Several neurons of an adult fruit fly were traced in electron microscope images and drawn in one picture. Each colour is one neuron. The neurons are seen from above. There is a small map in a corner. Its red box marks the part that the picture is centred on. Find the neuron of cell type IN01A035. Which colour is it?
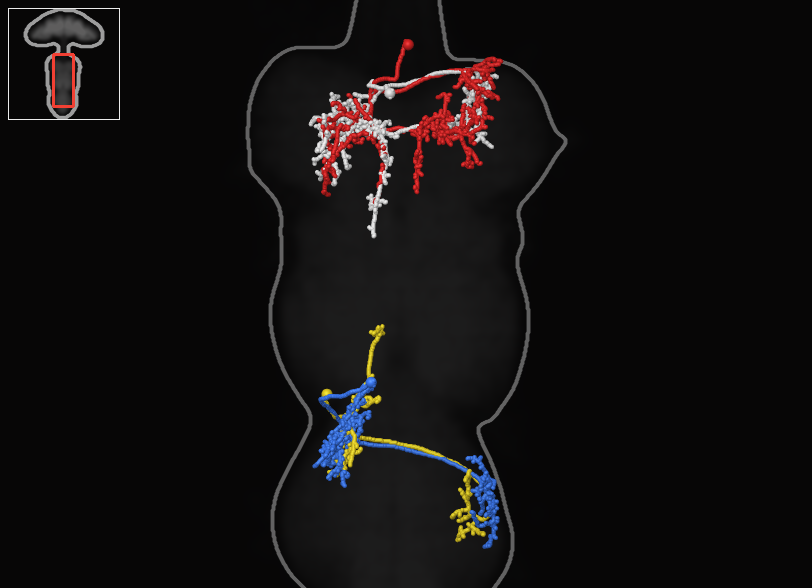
white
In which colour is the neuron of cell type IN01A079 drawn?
yellow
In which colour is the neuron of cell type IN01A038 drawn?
blue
